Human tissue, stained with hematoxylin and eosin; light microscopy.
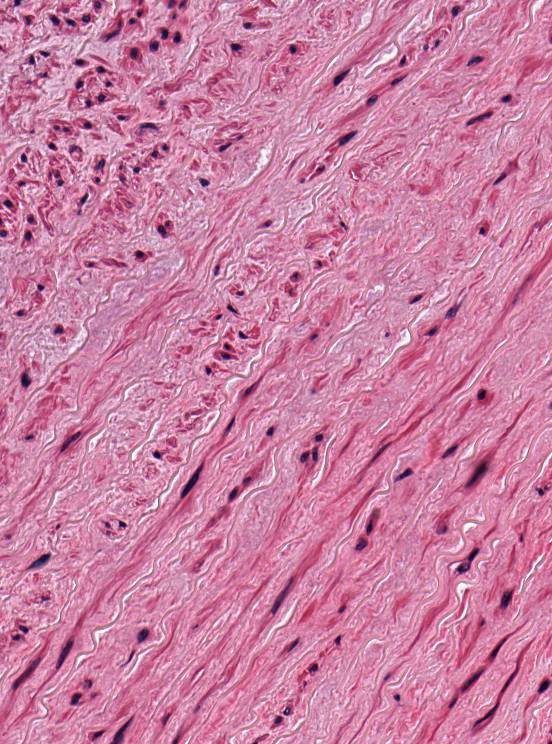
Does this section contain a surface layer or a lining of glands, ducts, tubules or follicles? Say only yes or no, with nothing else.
No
